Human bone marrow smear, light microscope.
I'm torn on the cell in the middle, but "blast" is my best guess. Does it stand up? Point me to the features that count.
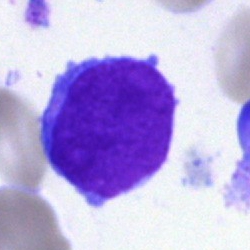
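Fine, evenly spread, granular chromatin is what decides it.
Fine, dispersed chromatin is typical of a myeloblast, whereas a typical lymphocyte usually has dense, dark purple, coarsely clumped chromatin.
So blast fits here, and lymphocyte doesn't. The nucleus filling nearly the whole cell would suit either one.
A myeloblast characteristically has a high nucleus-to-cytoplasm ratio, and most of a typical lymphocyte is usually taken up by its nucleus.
Otherwise: a roughly round cell with a slightly irregular, bumpy margin, small blunt blebs on the upper edge, a thin rim of deep blue cytoplasm mainly along the left edge, and no granules.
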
